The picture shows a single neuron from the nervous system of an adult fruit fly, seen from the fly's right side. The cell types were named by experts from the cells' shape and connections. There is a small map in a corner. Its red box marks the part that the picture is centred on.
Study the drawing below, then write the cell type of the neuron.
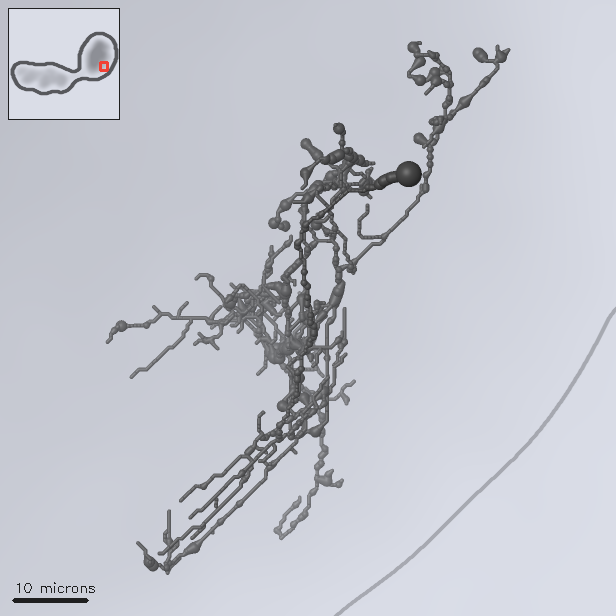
GNG401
